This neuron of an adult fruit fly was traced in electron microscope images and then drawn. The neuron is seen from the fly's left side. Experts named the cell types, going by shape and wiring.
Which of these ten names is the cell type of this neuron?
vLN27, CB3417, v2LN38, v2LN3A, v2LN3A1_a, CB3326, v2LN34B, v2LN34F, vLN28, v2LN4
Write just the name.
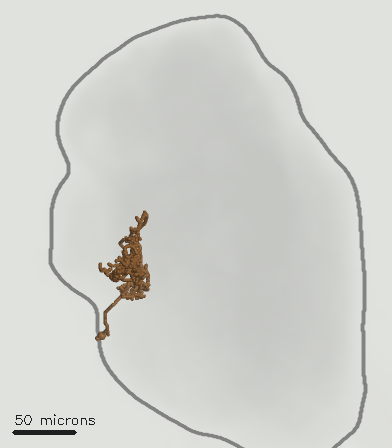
v2LN38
